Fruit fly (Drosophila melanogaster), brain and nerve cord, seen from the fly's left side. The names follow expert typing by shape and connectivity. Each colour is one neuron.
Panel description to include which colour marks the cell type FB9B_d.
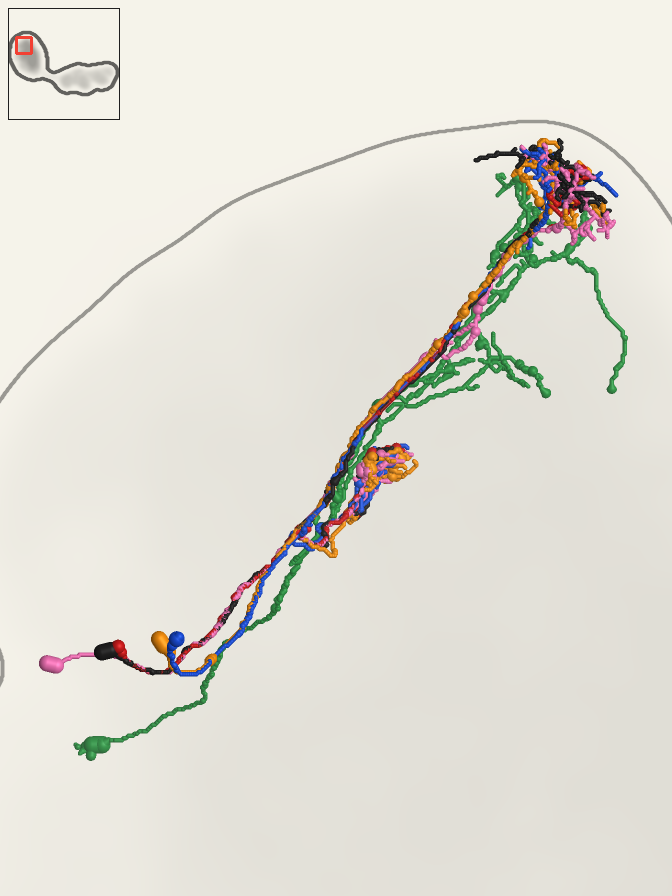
pink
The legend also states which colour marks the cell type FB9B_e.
red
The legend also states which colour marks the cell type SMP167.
green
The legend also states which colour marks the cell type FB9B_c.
black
